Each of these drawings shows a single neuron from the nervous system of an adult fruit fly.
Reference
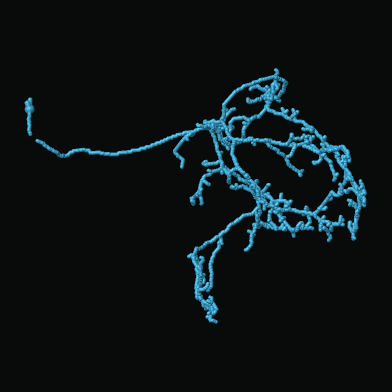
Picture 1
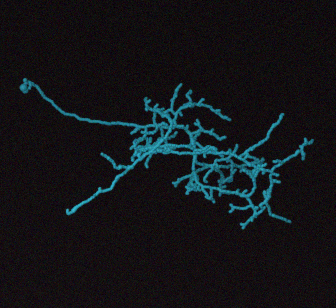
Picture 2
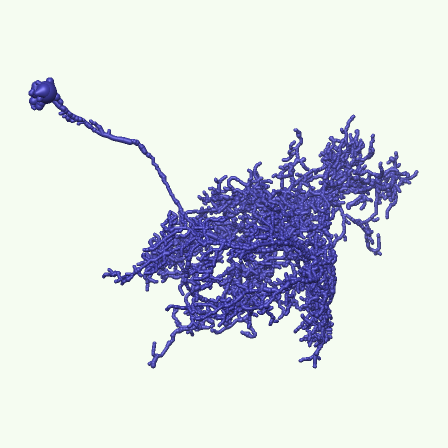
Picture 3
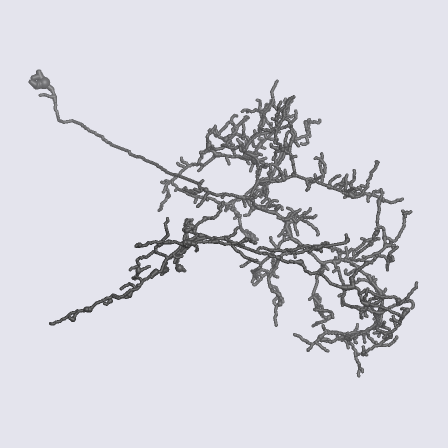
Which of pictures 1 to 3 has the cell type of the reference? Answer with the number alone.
1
